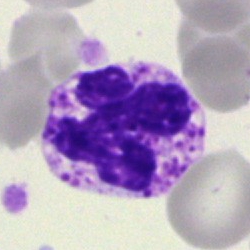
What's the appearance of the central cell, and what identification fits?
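Most of the cell is filled by the nucleus, whose chromatin is dark purple and clumped. The cytoplasm is pale lilac and contains scattered dark purple granules. The cell is a segmented neutrophil.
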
